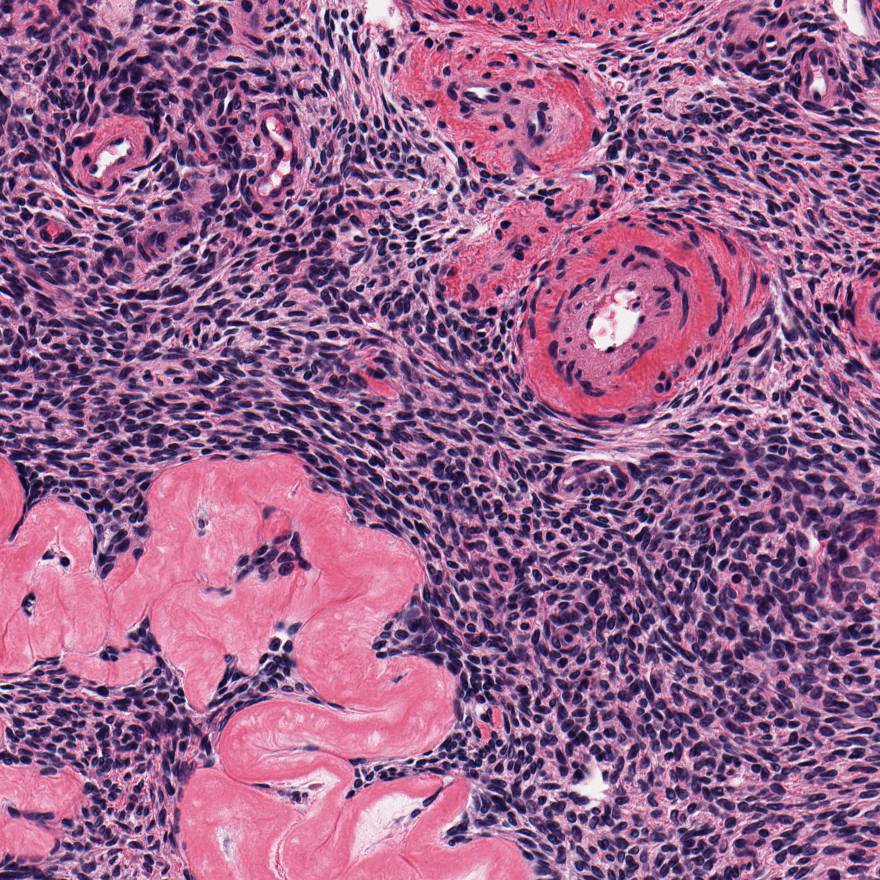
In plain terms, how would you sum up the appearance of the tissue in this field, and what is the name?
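Spindle to ovoid cells predominate, with dark oval nuclei and scant cytoplasm. Thick-walled vessels with concentric pink walls and small lumens lie in the upper half of the field; the largest, at upper right, is encircled by cells arranged in concentric layers. Two small vessels with narrow open lumens lie close together at upper left. This tissue is ovary.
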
